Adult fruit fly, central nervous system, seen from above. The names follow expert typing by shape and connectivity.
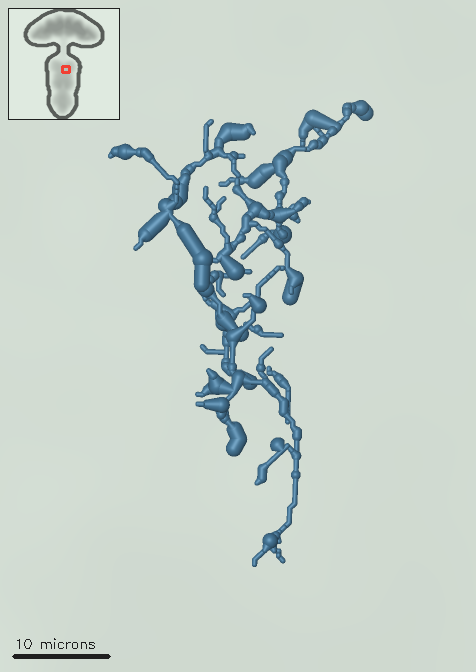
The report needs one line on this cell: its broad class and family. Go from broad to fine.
nerve-cord intrinsic neuron; hemilineage 00A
